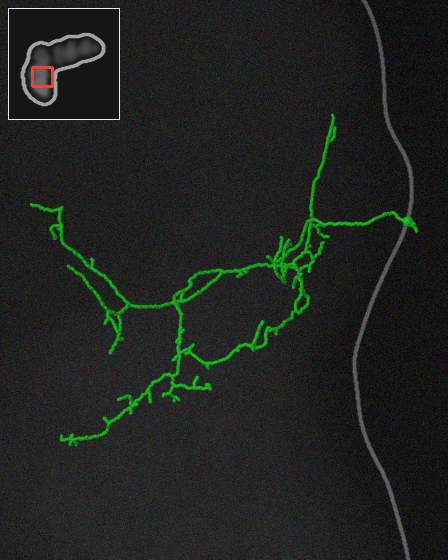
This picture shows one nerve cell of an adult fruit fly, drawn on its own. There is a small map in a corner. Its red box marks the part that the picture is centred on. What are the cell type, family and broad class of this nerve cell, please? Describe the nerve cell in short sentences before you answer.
The cell body is on the right of the picture. As drawn here it is about as wide as it is tall. Its cell type is CB1650. The family is hemilineage DM6_dorso_lateral. This is a central-brain intrinsic neuron.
